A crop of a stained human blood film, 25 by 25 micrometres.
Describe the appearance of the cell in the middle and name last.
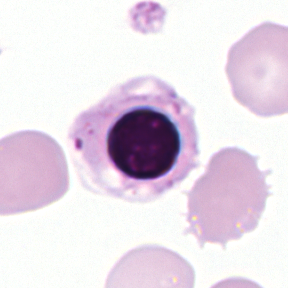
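In the cell in the middle, the nucleus is round in outline, about 6 micrometres across, and stained a very dark purple, nearly black, appearing dense throughout. It sits off centre, toward the right of the cell. The cytoplasm forms a broad rim, wider on the left side of the nucleus than on the right. A few small dark reddish-purple dots are scattered in the cytoplasm, most clearly on the left. The cell is a normoblast.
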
